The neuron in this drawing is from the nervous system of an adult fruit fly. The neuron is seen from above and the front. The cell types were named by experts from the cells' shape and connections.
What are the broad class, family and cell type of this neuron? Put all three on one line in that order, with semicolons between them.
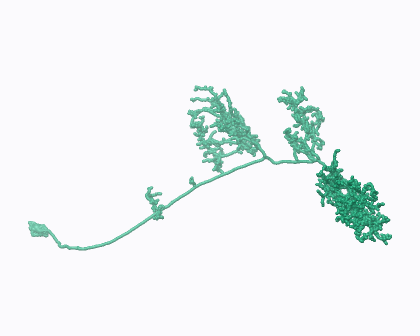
optic-lobe intrinsic neuron; TmY; TmY15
